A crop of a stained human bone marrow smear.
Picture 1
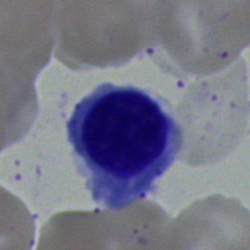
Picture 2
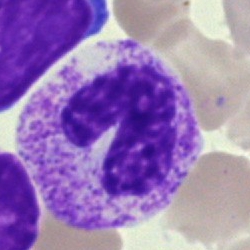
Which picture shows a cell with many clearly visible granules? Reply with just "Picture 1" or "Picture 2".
Picture 2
